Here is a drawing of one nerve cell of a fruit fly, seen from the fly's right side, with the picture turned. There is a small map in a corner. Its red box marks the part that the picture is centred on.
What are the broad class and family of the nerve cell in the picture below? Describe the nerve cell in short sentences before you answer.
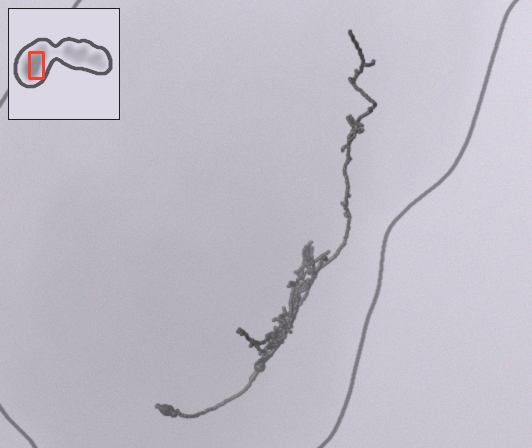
In this view it is taller than it is wide. It is a central-brain intrinsic neuron. Its family is DN1.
